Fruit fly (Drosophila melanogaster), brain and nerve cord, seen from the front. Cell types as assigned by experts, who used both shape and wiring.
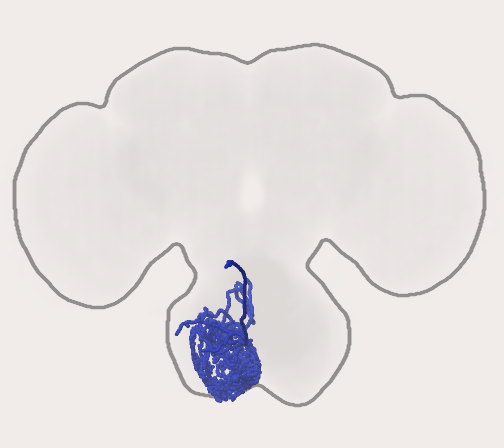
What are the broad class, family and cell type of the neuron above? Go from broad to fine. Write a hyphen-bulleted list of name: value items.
- broad class: ascending neuron
- family: hemilineage 04B
- cell type: AN04B004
